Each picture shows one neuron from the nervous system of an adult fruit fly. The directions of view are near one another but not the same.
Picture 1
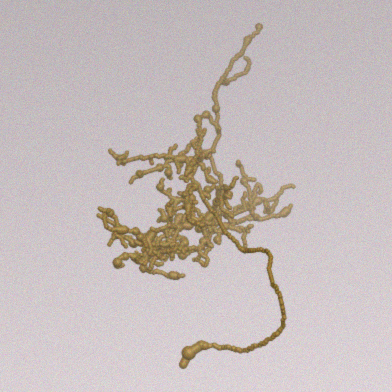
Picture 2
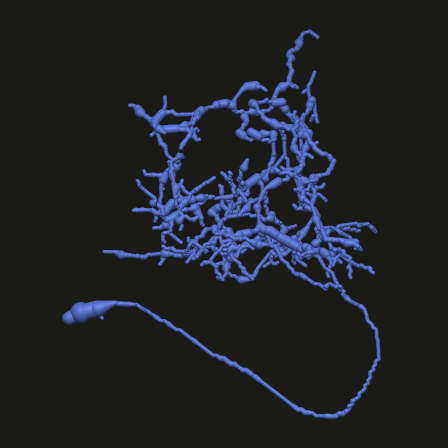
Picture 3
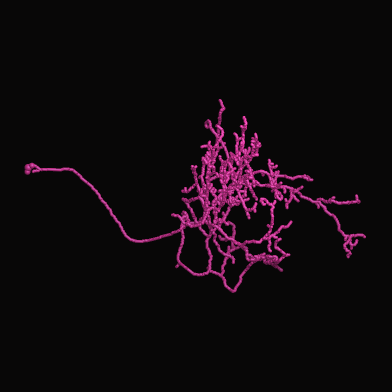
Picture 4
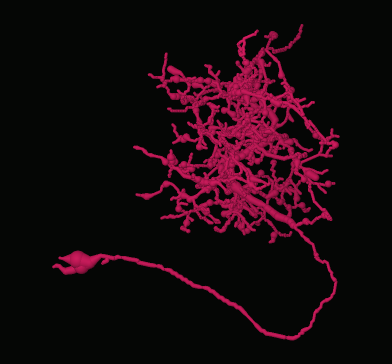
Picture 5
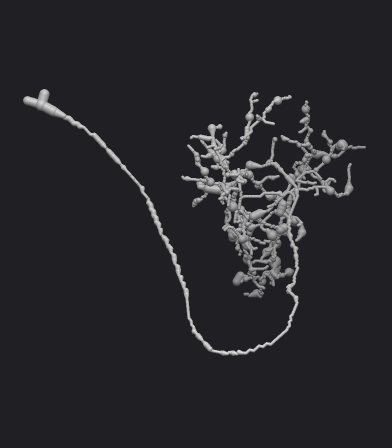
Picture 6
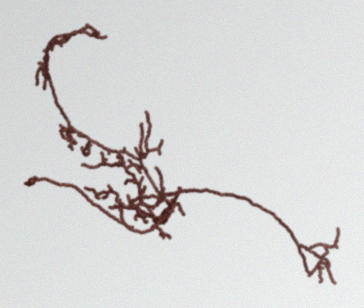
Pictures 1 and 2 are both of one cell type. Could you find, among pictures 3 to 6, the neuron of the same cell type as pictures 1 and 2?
Picture 5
